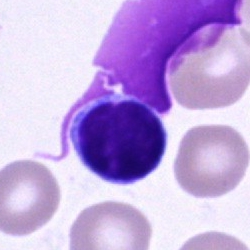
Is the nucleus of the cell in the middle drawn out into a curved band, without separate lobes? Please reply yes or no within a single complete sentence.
No, a compact round or oval mass, not a curved band, makes up the nucleus.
